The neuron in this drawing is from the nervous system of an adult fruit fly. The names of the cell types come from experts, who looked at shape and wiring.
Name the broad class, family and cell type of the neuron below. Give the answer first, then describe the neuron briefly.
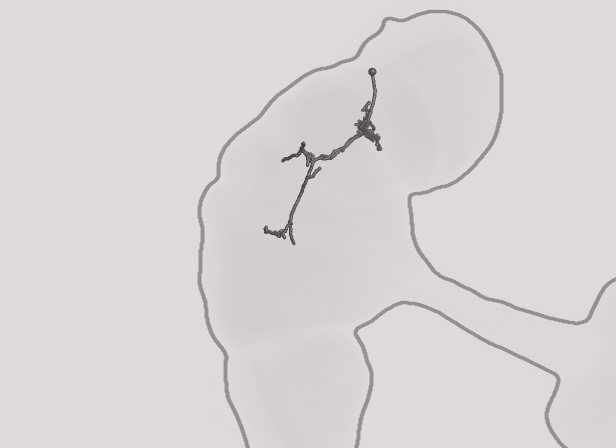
This is a central-brain intrinsic neuron. The family is hemilineage LHp2. The cell type is SMP242. It is in the brain and does not reach the nerve cord. The cell body is at the top of the picture.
